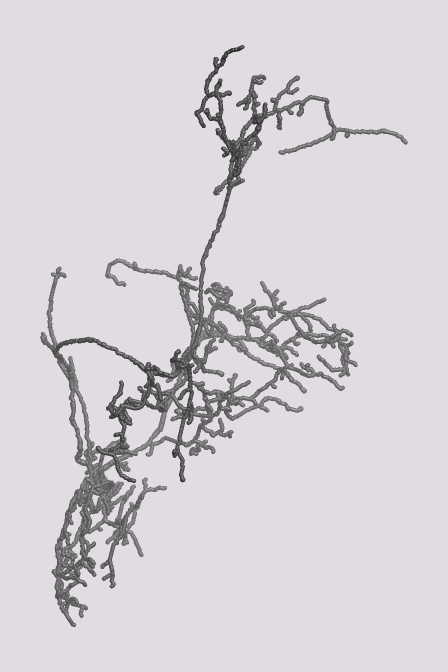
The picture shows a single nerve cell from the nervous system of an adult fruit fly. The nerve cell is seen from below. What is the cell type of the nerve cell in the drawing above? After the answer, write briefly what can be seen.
Its cell type is SMP151. Its broad class is central-brain intrinsic neuron. As drawn here it is taller than it is wide.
